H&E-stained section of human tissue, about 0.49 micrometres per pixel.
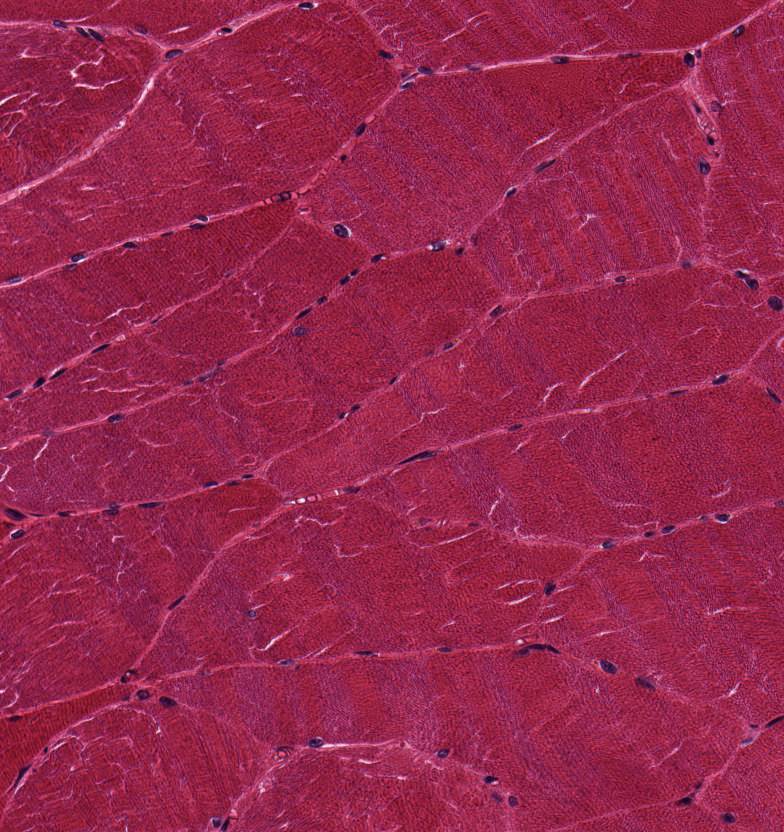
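Skeletal muscle, haematoxylin and eosin stained section. Fine cross-striations are visible across many of the fibres. The nuclei are dark purple, elongated along the length of the fibres, and lie at the fibre edges rather than in their centres. Capillaries containing red blood cells in single file run between fibres in the upper left and centre-left of the field.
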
